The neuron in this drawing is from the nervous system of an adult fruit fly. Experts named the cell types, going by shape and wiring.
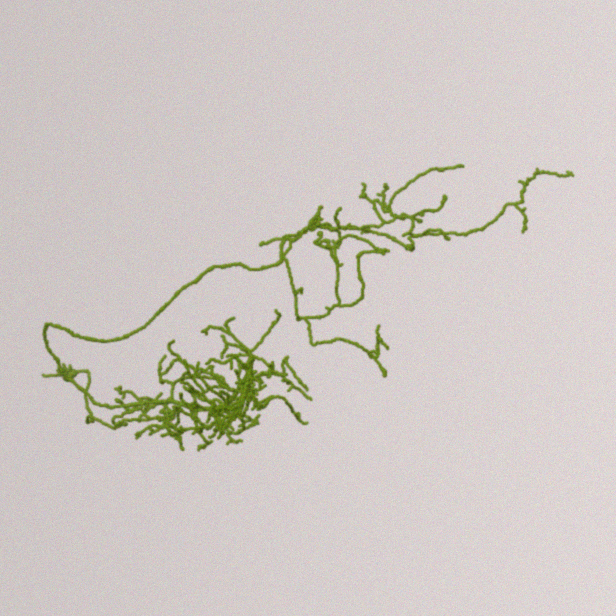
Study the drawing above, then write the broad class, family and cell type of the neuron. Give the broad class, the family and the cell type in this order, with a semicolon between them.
nerve-cord intrinsic neuron; hemilineage 01A; IN01A024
